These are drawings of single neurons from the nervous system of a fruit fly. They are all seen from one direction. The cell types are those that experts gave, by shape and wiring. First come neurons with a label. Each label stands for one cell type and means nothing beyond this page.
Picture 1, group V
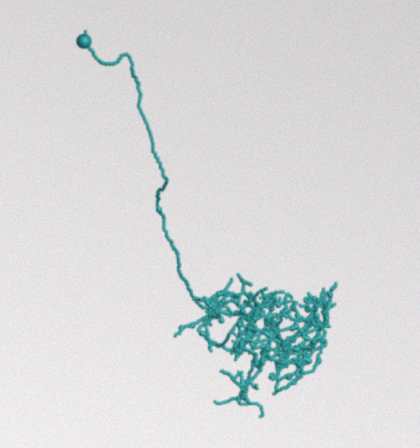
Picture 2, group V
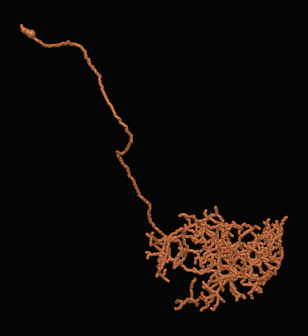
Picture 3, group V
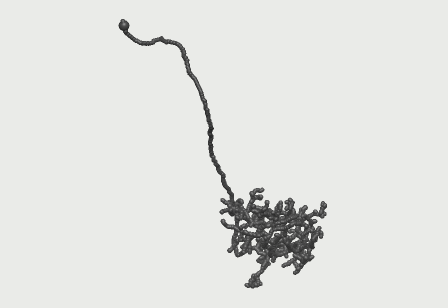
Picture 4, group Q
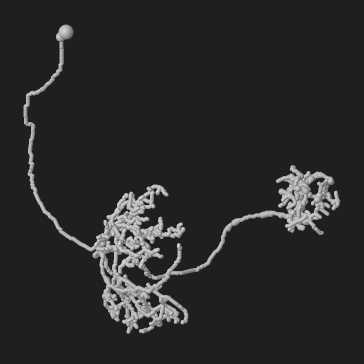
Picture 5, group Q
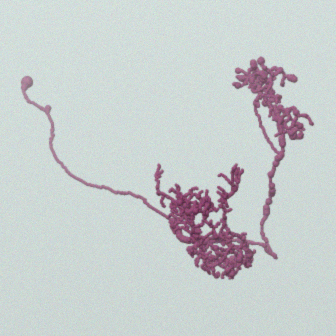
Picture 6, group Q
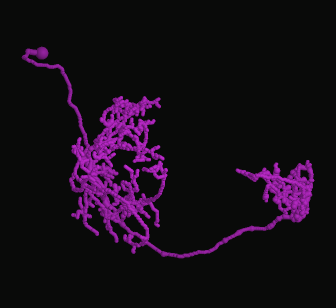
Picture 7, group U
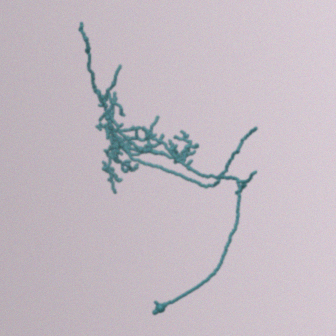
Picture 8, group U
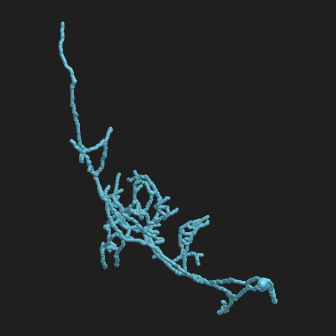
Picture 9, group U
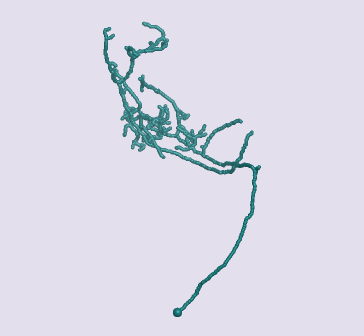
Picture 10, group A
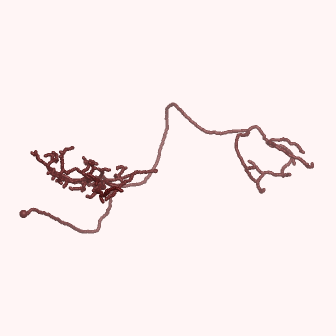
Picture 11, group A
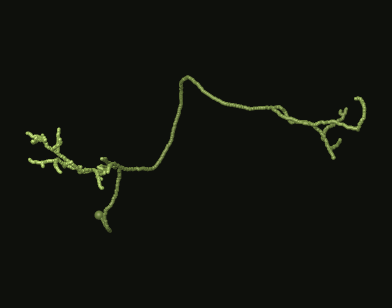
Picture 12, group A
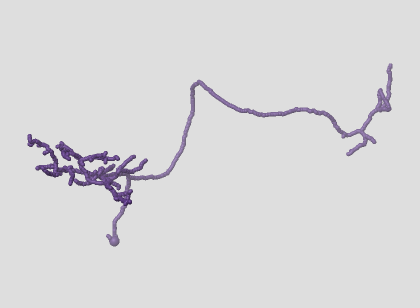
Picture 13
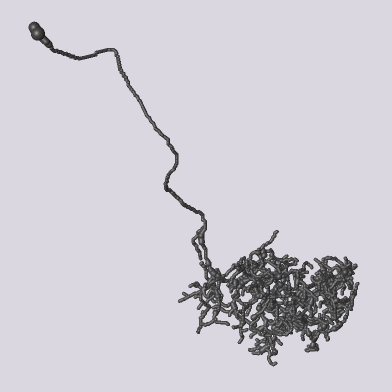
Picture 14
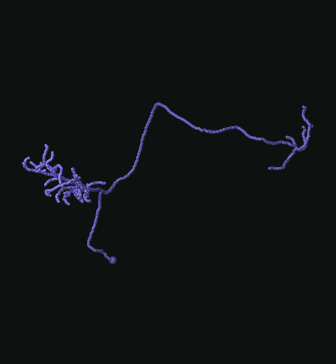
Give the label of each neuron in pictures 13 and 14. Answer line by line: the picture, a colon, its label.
13: group V
14: group A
